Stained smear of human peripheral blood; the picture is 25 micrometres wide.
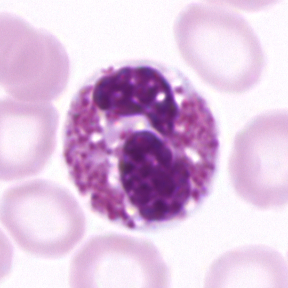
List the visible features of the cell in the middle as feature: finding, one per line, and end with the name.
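Lobes: two, one sitting above the other
Chromatin: dark purple, coarsely clumped
Between the lobes: pale cytoplasm, only a few granules
Name: eosinophil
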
